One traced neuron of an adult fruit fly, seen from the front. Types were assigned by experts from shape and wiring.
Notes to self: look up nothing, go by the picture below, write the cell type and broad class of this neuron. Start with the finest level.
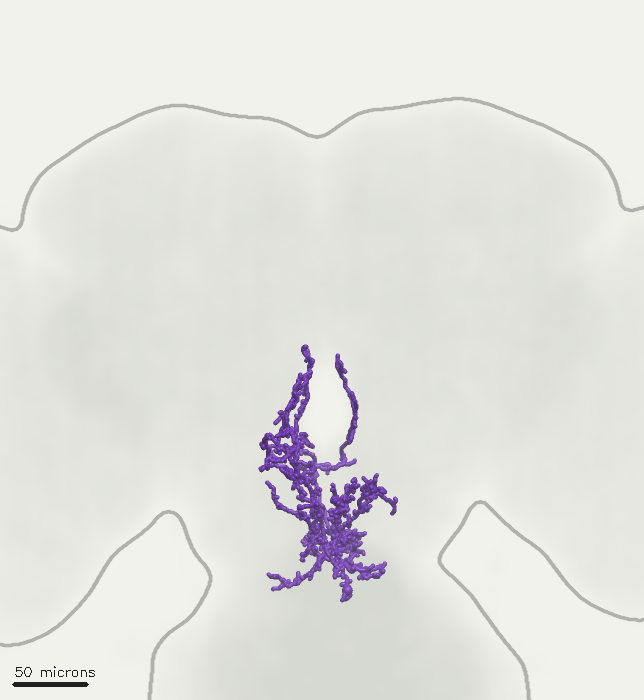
GNG495; central-brain intrinsic neuron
